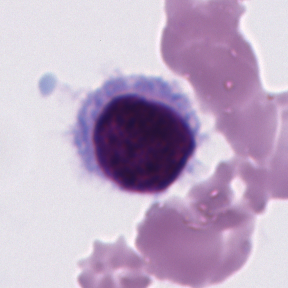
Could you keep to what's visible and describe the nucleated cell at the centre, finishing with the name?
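Look first at the border: it is ragged, with many fine hair-like projections all the way round. Off the upper left edge sits a small, pale blue round blob, tied to the cell by a thin strand. The chromatin stains dark purple, and the cytoplasm shows no granules. This is a hairy cell.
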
